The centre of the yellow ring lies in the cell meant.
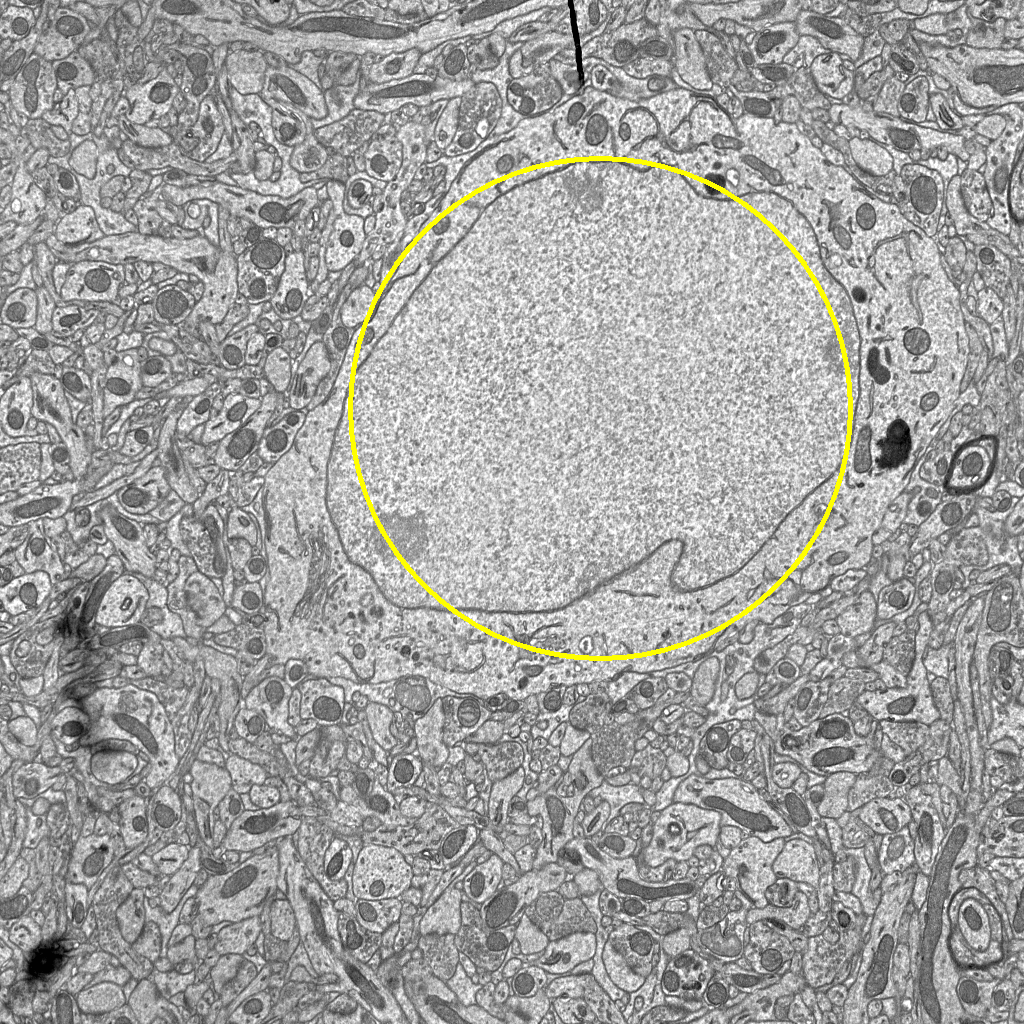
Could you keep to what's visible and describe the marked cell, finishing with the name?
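Point one: the nucleus is large and roughly round, with its whole outline in this plane. Point two, the nuclear envelope, has a single deep, narrow fold along the lower edge. Point three, the chromatin, is pale and finely dispersed throughout. Point four lies outside the nucleus: a very dark dense body in the cytoplasm just to its right. Altogether, an excitatory neuron.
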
